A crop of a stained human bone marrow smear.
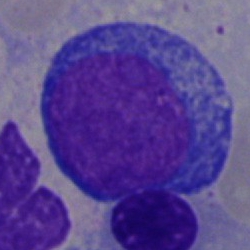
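Proerythroblast with its nucleus set off-centre toward the left. The chromatin is fine and evenly spread, without coarse dark clumps. The cytoplasm stains deep blue, its rim broadest on the right side of the cell.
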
